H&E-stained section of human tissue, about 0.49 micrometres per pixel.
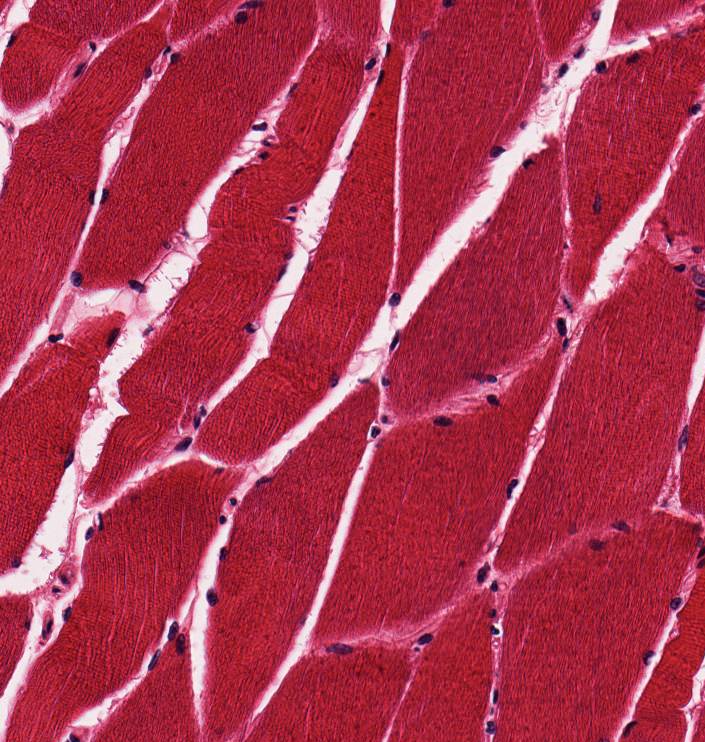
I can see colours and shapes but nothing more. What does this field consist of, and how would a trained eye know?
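Skeletal muscle is the tissue shown here. Fine cross-striations show within the fibres, and the small, dark purple, oval to elongated nuclei lie at fibre edges rather than centrally.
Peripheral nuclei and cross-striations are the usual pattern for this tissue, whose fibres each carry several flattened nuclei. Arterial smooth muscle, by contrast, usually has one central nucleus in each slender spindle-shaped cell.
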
